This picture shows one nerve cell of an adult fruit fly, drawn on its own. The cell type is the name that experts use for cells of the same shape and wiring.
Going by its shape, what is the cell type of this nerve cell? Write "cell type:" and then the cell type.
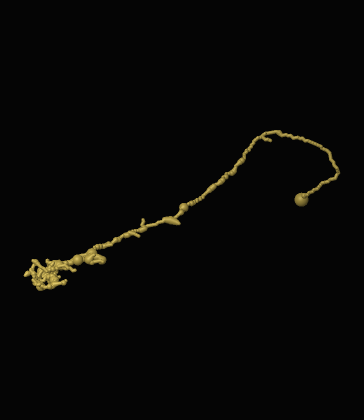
cell type: Dm3c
